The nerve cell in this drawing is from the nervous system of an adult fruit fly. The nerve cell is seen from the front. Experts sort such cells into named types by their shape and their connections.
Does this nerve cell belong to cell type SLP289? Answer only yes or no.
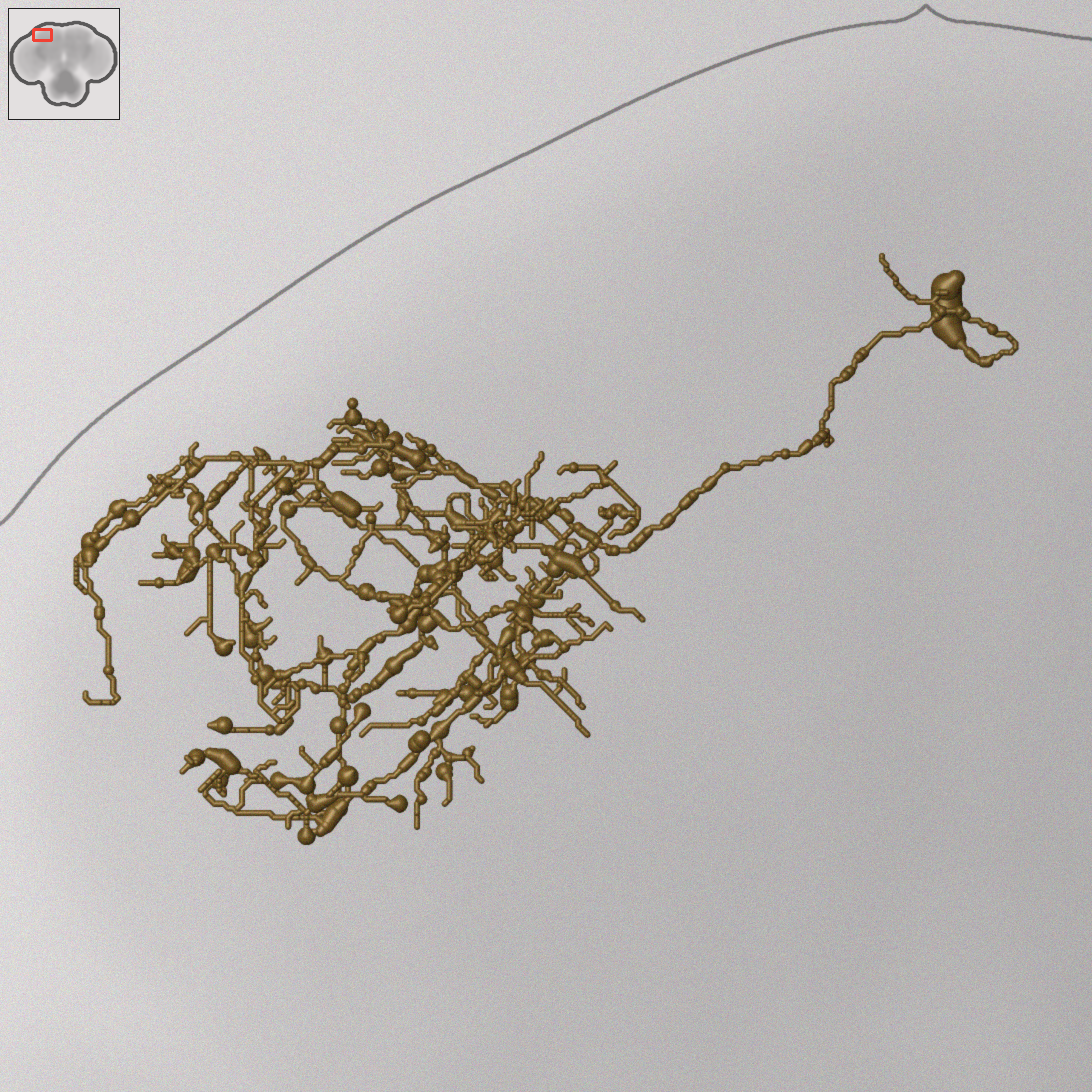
no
